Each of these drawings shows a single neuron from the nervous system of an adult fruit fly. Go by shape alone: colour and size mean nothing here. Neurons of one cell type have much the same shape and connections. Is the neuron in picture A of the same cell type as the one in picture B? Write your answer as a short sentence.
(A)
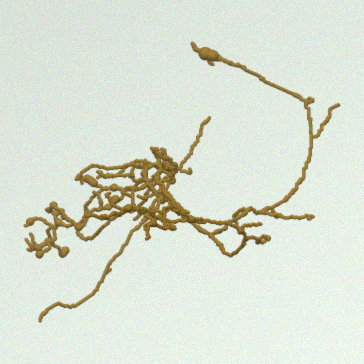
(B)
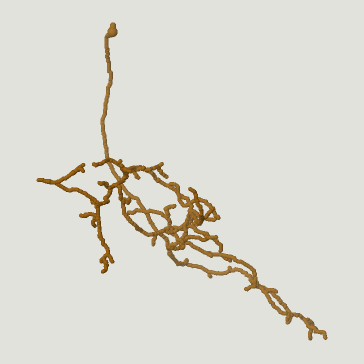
They are of different cell types.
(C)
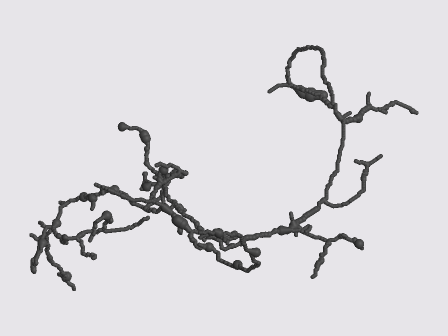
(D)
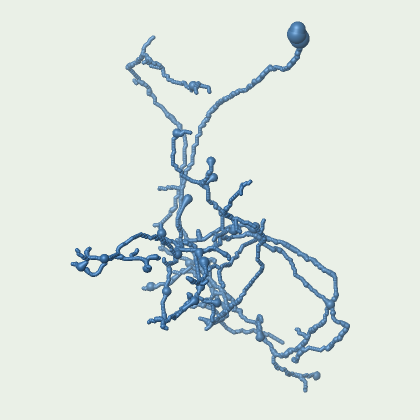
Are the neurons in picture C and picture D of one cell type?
They are of the same cell type.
